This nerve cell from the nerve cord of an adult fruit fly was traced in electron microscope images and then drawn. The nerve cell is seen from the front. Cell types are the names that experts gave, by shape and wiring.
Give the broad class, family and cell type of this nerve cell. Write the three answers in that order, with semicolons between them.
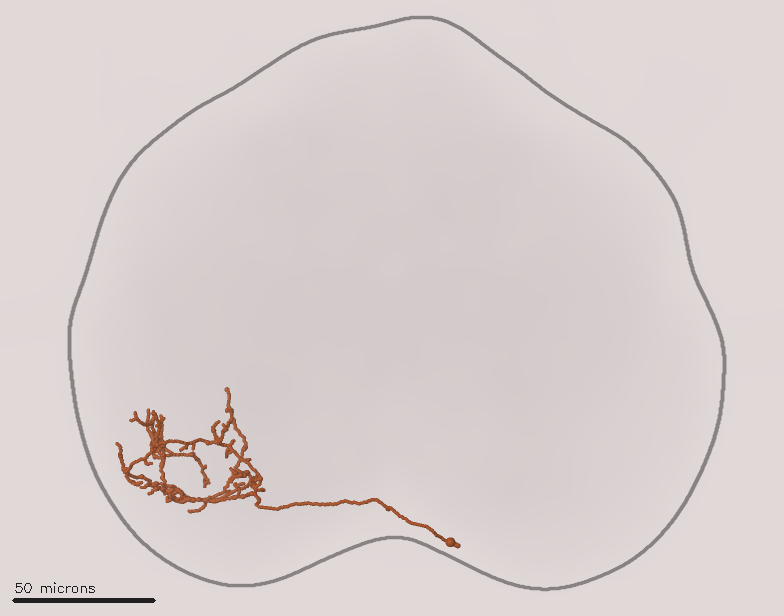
nerve-cord intrinsic neuron; hemilineage 14A; IN14A110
